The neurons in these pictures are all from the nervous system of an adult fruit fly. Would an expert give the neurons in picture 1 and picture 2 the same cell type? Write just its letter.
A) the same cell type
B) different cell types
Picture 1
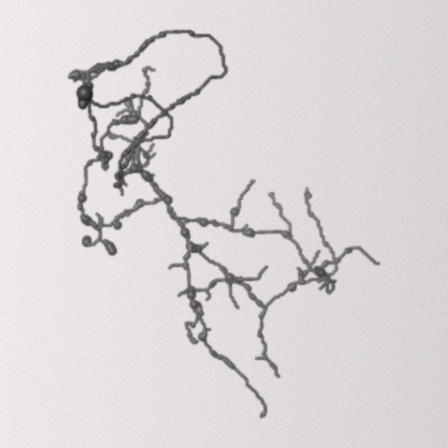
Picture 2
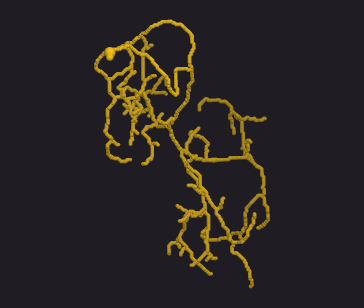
A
